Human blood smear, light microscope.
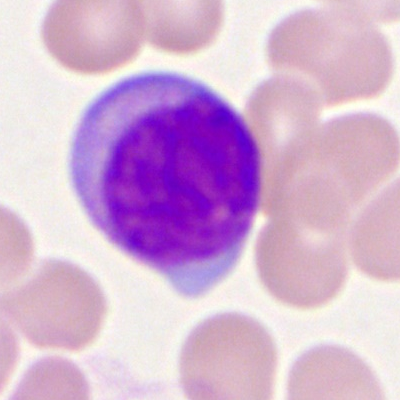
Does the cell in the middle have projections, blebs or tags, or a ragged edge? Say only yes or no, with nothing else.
Yes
